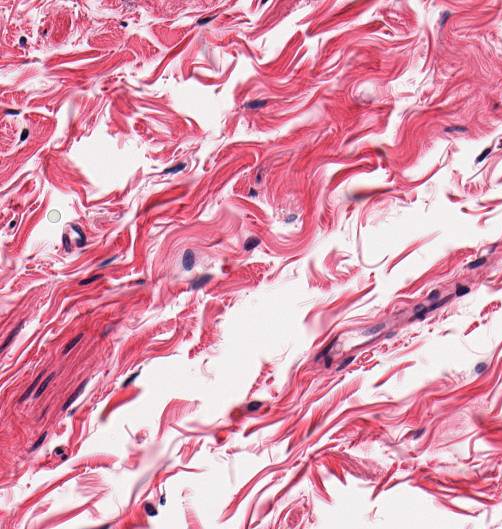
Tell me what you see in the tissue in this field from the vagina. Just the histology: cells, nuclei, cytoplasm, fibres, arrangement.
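Across the whole field, eosin-pink collagen bundles lie separated by clear gaps. You'll see the bundles are wavy, not straight. Scattered along them are slender, spindle-shaped, dark purple nuclei. Cells are sparse here, with far more collagen than nuclei.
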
